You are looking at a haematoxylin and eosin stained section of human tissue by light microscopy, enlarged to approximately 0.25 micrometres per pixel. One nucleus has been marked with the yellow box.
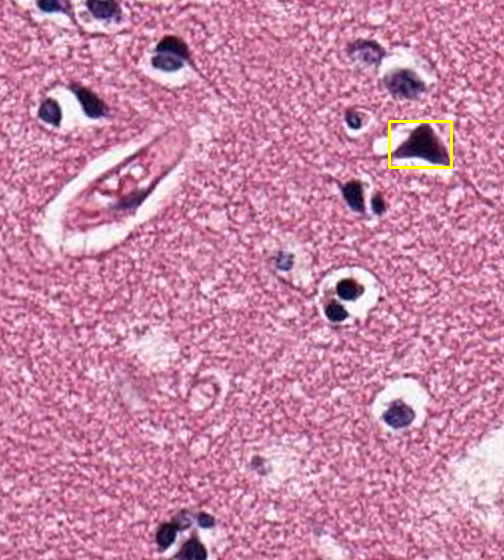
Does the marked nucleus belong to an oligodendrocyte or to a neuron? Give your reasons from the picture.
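The marked nucleus belongs to a neuron. It is stained an even, very dark purple throughout, so no separate nucleus or paler cytoplasm can be made out inside it. It is larger than the small dark nuclei near it, and as dark as or darker than any of them. A clear white gap separates it from the surrounding pink tissue, widest along its lower edge and at its left end.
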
